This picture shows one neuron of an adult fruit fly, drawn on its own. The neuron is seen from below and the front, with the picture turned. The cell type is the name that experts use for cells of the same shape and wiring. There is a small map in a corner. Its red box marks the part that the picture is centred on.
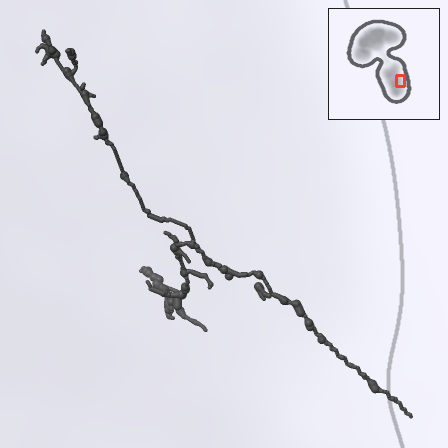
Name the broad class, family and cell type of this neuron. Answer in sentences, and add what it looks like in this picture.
This is a sensory neuron entering the nerve cord. The name of its family is class mechanosensory proprioceptive. It is of cell type SNpp39. It lies in the nerve cord. No cell body is drawn.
